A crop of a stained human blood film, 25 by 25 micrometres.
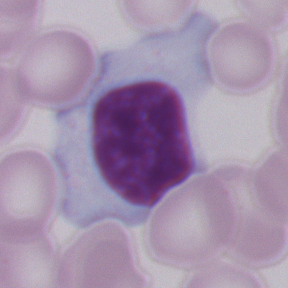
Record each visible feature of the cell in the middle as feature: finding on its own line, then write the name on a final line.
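Nucleus: a single rounded-oval mass, no lobes
Nuclear size: about 11 by 9 micrometres
Chromatin: dark purple, condensed, coarsely clumped
Cytoplasm: abundant, a wide rim broadest on the upper and left sides
Cytoplasmic colour: pale greyish blue
Name: typical lymphocyte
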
